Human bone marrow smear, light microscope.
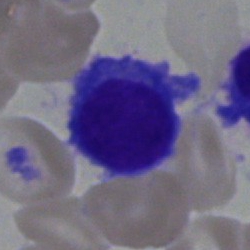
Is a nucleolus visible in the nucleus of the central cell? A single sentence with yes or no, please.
No, no nucleoli are visible anywhere in the nucleus of this cell.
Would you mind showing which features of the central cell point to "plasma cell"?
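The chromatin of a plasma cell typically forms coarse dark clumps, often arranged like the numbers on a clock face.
Here the chromatin is dense and stains very dark purple throughout, which matches the dark chromatin usual for a plasma cell. The cytoplasm is stained blue. Ragged, irregular projections stick out from the upper border, longest toward the upper right, and the outline of the cell is uneven and frayed rather than smooth.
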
